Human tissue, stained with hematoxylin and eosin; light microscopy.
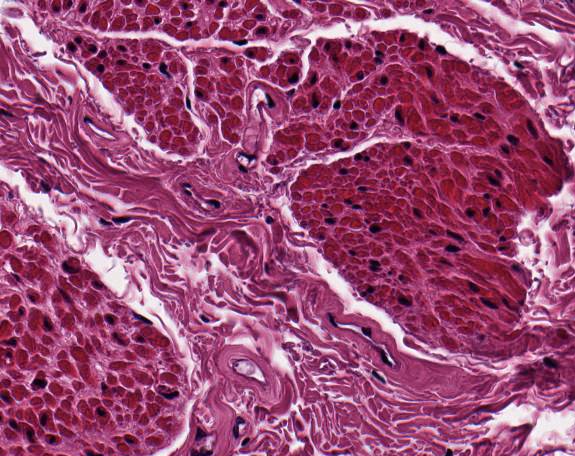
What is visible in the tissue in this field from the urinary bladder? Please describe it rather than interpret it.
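Bundles of muscle fibres occupy the upper, right and lower-left parts of the field, divided by a band of connective tissue that runs diagonally from upper left to lower right. In cross section, the fibres are small, closely packed, round to polygonal deep red profiles. Dark, rounded nuclei, scattered through the bundles, appear in only some profiles. Between bundles, the connective tissue is paler pink wavy collagen with few nuclei.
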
